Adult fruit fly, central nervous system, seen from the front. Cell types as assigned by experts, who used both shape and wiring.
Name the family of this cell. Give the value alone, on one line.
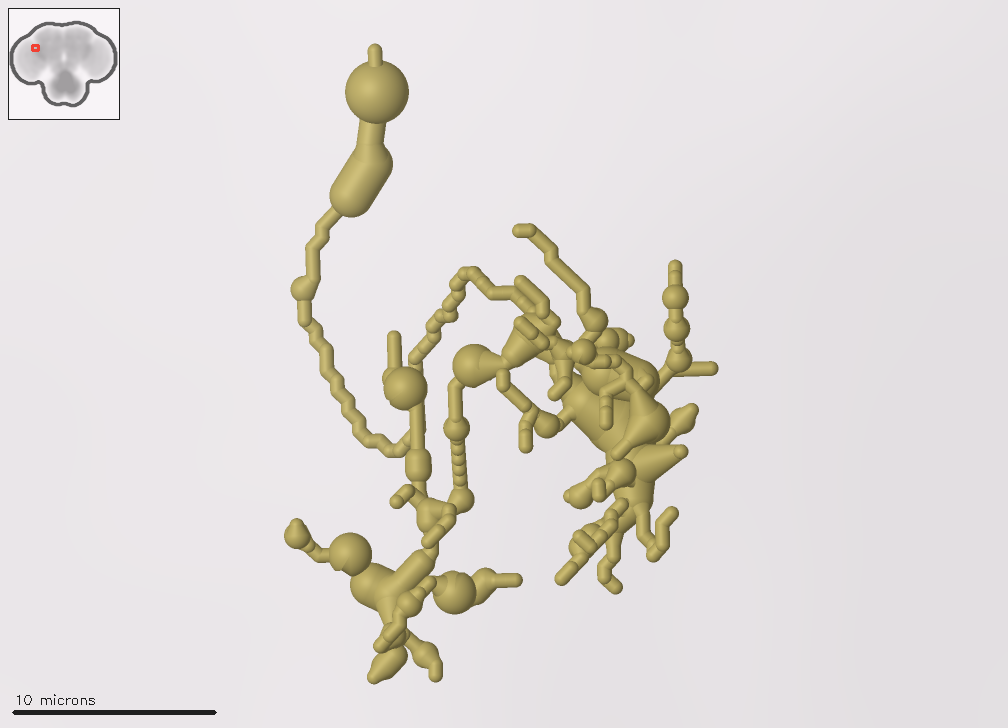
T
